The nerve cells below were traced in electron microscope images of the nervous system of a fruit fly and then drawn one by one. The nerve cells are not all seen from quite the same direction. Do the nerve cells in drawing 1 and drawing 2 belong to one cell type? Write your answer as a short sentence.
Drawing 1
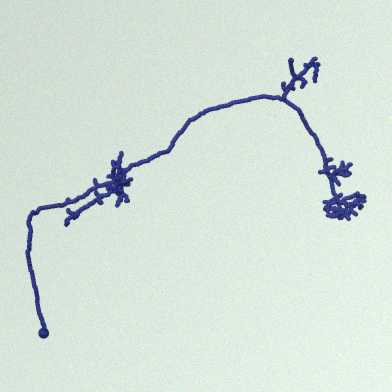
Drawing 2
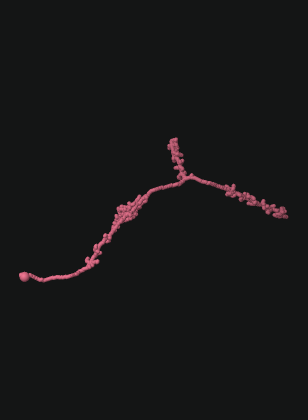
They are of different cell types.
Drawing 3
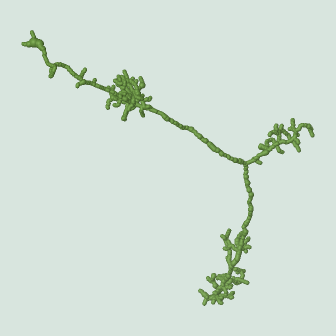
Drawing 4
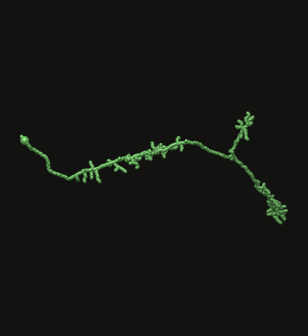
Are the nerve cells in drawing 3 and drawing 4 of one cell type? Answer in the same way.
They are of different cell types.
